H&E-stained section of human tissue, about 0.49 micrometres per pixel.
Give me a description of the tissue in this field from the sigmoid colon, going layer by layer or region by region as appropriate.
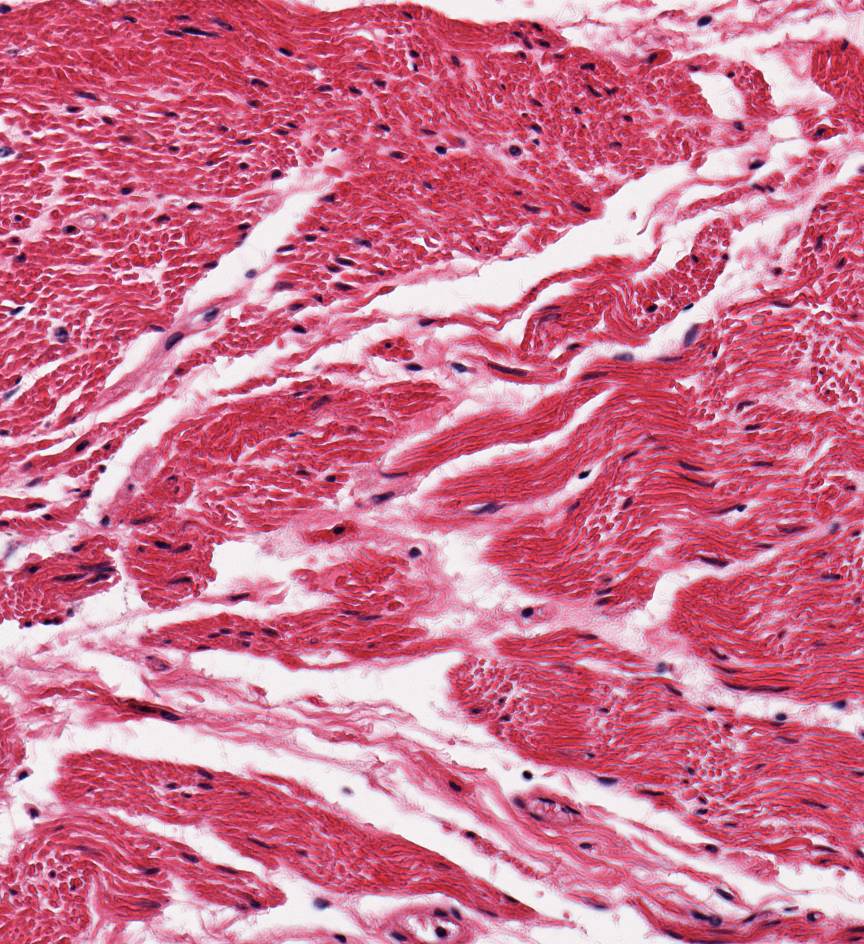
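Field: smooth muscle fibre bundles throughout, separated by narrow strands of paler connective tissue. Lengthwise-cut fibres: nuclei elongated, dark purple, cigar-shaped, lying singly within fibres. Connective tissue between bundles: loose, pale pink, wispy; scattered spindle-shaped nuclei. Epithelium, glands: none.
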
